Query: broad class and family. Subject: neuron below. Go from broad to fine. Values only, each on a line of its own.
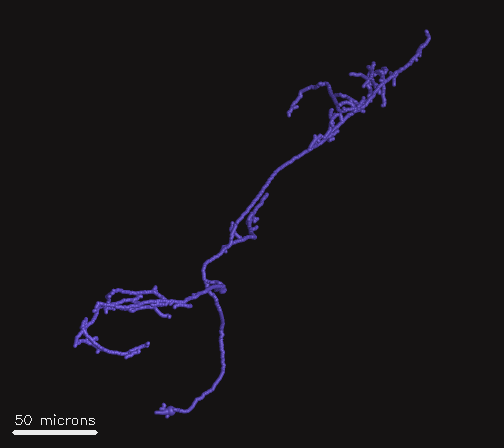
nerve-cord intrinsic neuron
hemilineage 06B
